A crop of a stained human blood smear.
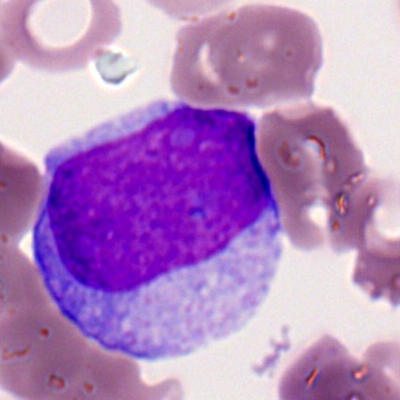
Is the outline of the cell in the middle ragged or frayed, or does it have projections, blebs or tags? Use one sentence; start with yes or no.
No, it is a smooth edge, not a rough one, that bounds the cell.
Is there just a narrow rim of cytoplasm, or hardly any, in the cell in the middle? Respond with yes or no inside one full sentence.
No, this cell has broad cytoplasm around its nucleus.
